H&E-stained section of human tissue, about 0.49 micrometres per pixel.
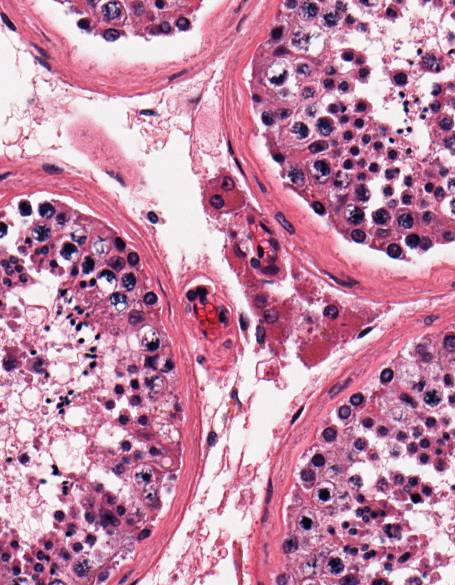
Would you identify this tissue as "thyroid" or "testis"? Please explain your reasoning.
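The tissue is testis. Four rounded tubule profiles fill the corners, packed with many layers of rounded cells with dark round nuclei.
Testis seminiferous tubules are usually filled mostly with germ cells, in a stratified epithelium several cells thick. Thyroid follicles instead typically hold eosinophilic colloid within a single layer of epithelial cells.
A narrow central interstitial strip runs between them.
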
